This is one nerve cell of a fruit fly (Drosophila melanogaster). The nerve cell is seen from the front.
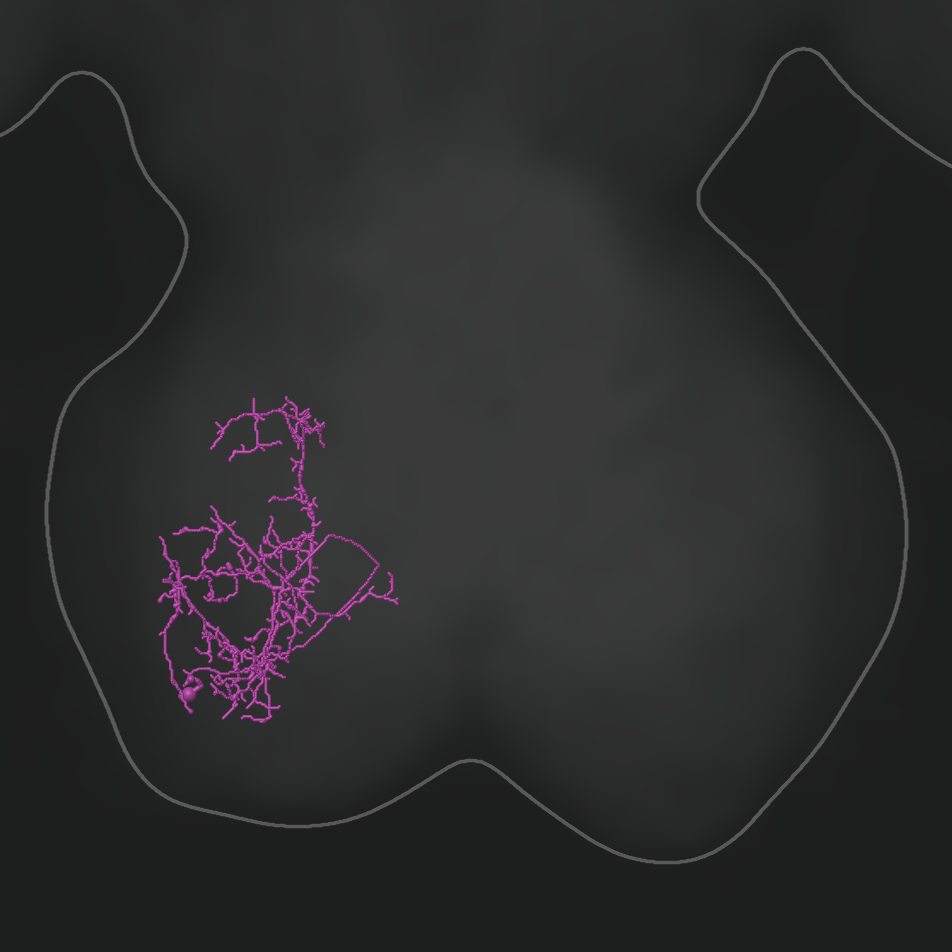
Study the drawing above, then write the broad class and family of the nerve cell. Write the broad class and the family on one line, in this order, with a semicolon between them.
nerve-cord intrinsic neuron; hemilineage 21A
